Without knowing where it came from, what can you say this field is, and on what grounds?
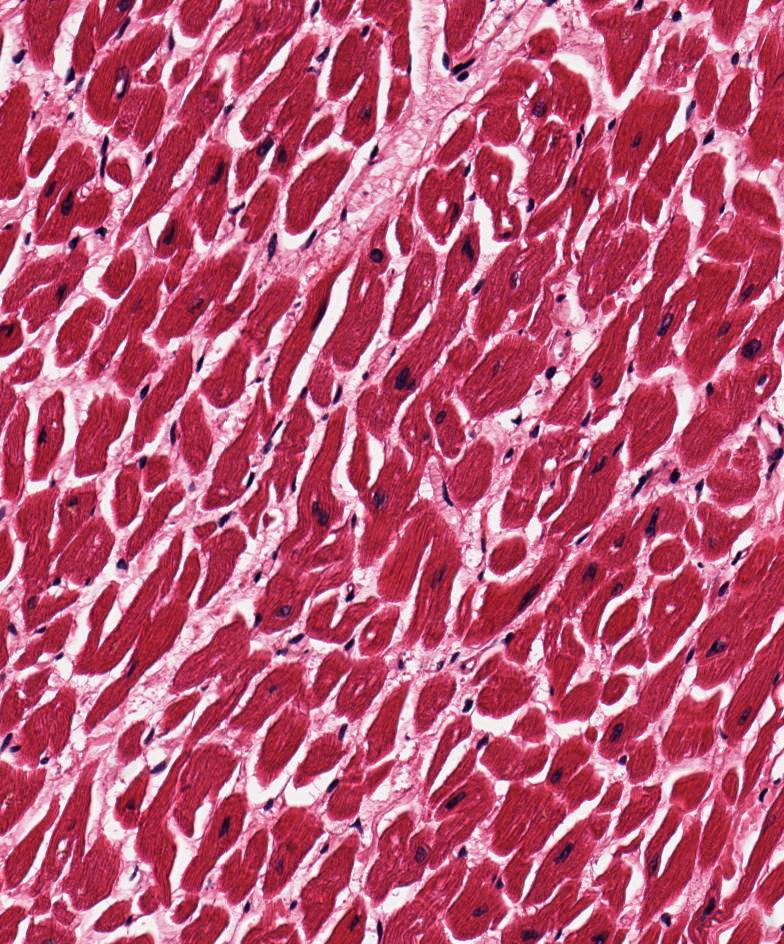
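This is myocardium. Composition: muscle fibres make up the whole field, with no epithelium anywhere. Staining: the fibre cytoplasm is deep red.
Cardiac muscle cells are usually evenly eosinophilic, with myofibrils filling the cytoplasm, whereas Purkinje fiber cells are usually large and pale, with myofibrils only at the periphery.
Nuclei: a few muscle nuclei sit in a small clear halo of cytoplasm. Stroma: pale pink loose tissue between the fibres holds small dark spindle-shaped nuclei.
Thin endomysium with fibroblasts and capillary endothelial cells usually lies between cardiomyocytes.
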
